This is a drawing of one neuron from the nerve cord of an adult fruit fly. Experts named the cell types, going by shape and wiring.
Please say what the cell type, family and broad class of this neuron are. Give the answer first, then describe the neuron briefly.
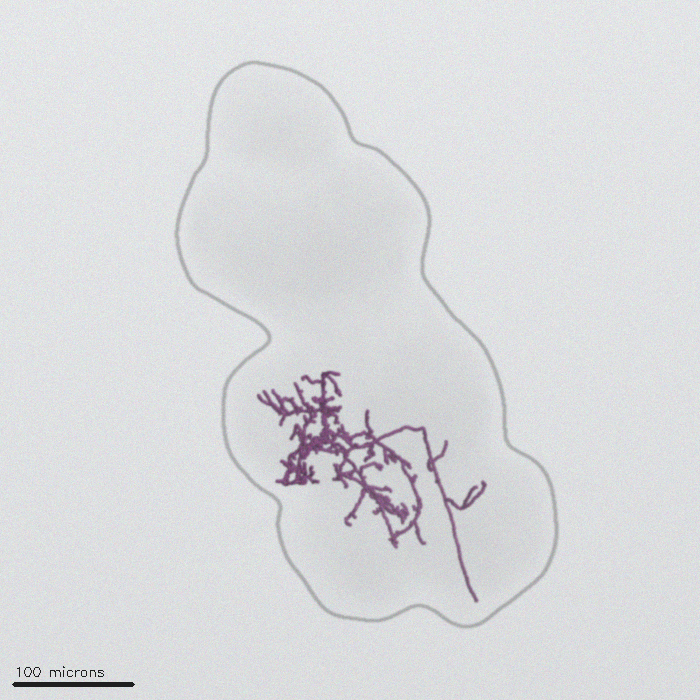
It is of cell type AN18B022. The family is hemilineage 18B. This is an ascending neuron. From top to bottom in the picture it spans about 190 microns. In this view it is about as wide as it is tall.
